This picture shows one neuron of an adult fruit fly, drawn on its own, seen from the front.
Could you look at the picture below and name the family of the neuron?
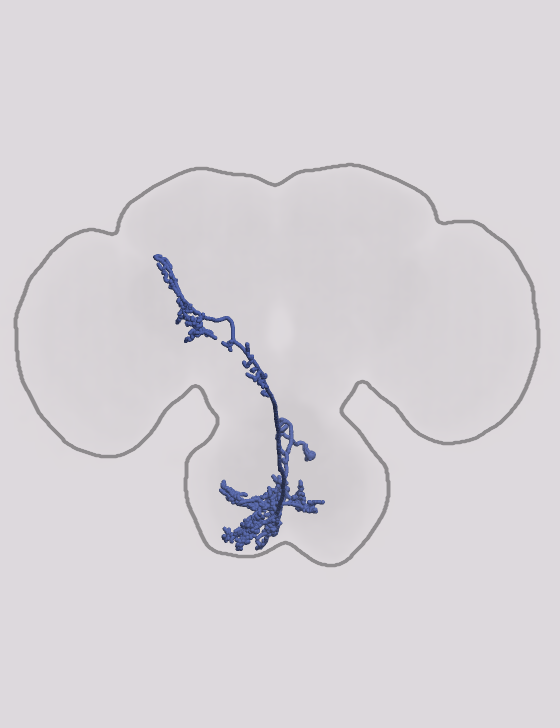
hemilineage 05B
